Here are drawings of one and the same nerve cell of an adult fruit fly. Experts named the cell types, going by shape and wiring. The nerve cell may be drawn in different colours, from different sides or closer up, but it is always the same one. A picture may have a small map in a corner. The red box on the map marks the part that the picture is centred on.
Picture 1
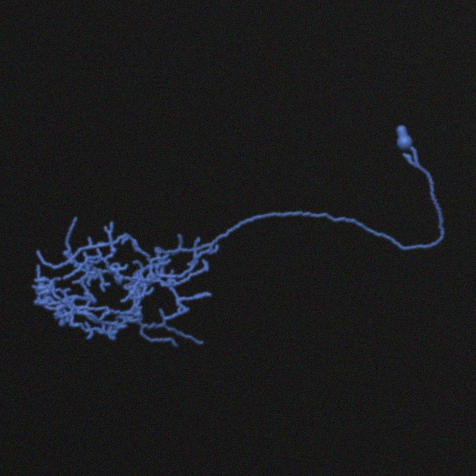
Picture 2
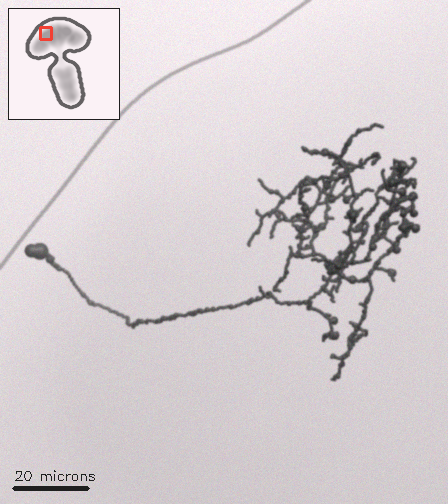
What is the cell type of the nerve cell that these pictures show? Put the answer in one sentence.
The cell type is CB4120.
